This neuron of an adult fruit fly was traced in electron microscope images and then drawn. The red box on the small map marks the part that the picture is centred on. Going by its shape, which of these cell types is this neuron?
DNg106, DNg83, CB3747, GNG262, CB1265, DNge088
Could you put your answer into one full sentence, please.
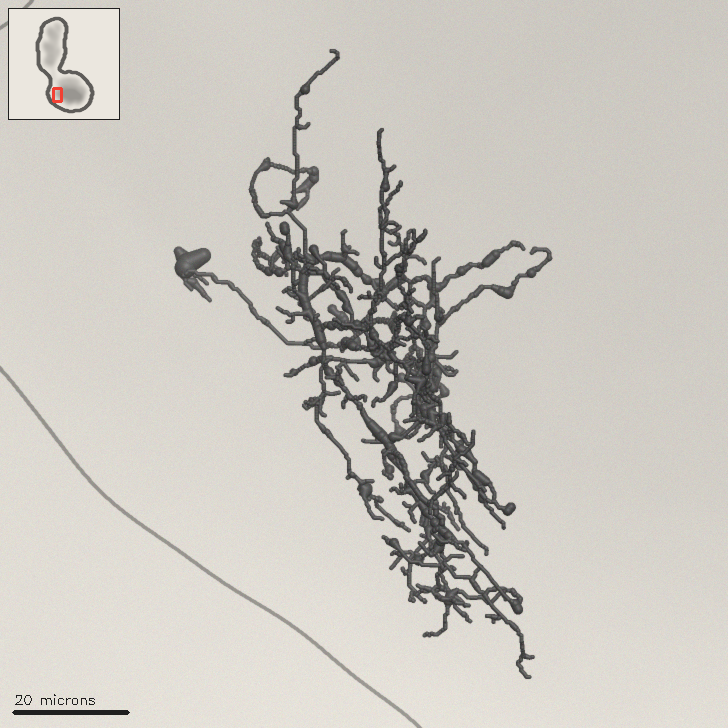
This neuron counts as a member of the cell type GNG262.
